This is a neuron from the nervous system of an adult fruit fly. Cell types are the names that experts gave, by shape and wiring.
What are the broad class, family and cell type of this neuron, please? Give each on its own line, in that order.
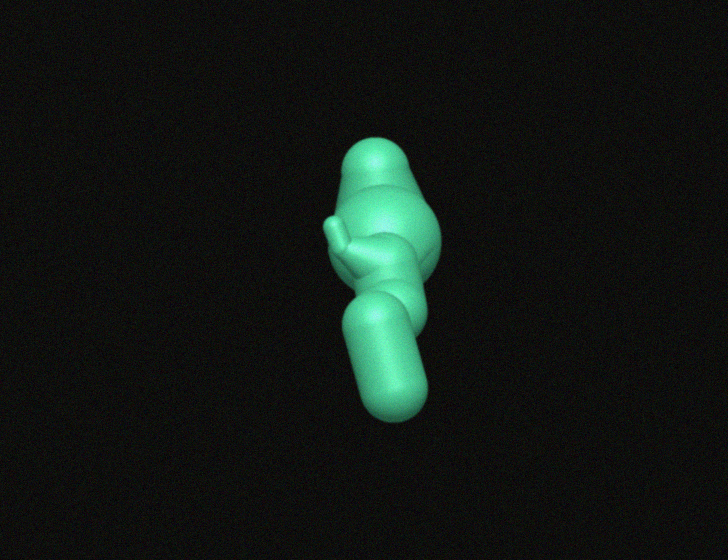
photoreceptor or other optic-lobe sensory neuron
class visual
R1-R6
